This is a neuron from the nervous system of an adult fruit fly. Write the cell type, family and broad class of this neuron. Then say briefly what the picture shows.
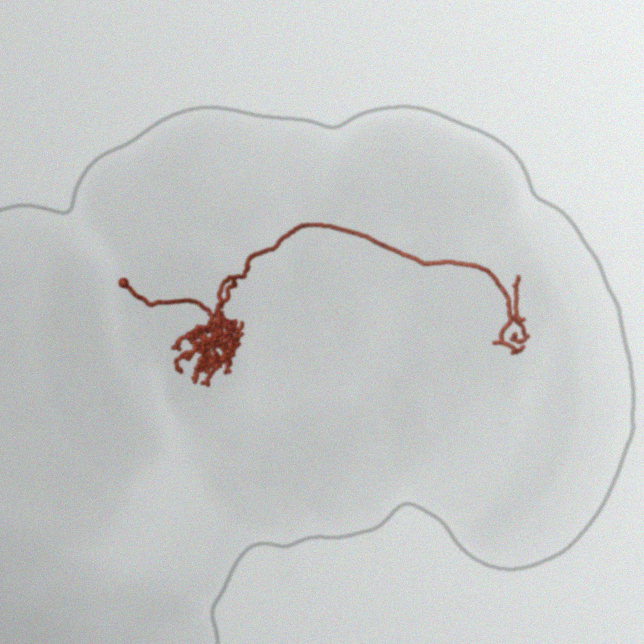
Its cell type is AVLP194_c1. The family is hemilineage VLPl2_medial. Its broad class is central-brain intrinsic neuron. The cell body can be seen on the left of the picture. In this view it is more than twice as wide as it is tall.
